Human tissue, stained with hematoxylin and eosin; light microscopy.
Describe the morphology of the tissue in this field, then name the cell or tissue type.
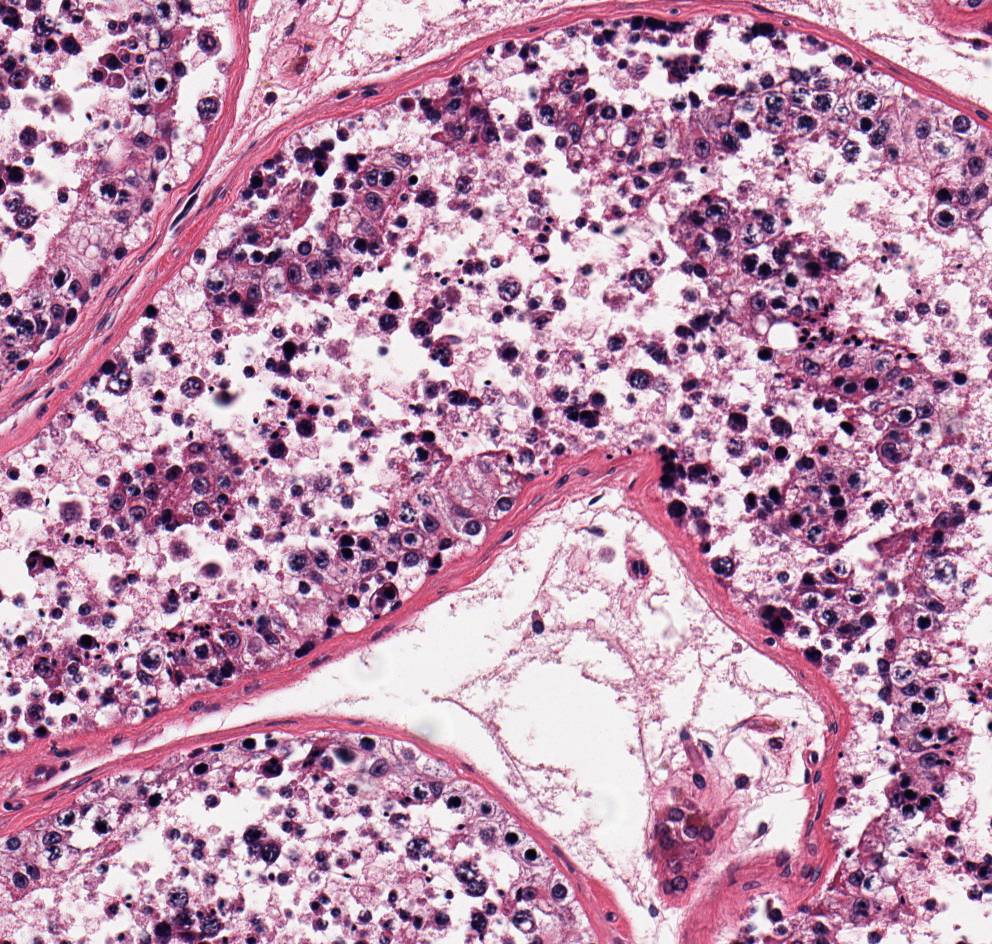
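Tubules hold loosely packed, separated cells, no visible central lumen, and many small, round, very dark nuclei. At bottom centre, a wide pale space between tubules is crossed by wispy pink strands, with a small cluster of pink-cytoplasm cells lower right. This is testis.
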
